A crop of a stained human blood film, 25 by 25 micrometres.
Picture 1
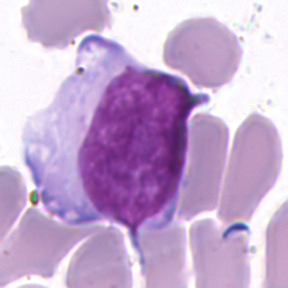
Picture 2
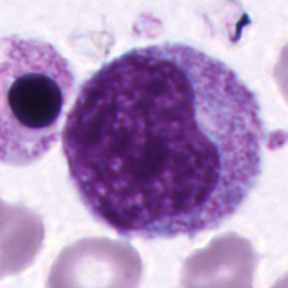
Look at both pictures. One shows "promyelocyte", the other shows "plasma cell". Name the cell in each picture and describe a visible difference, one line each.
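In picture 1 we see a plasma cell: No granules are visible in the cytoplasm.
In picture 2 we see a promyelocyte: The cytoplasm is packed with fine pink-purple granules.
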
